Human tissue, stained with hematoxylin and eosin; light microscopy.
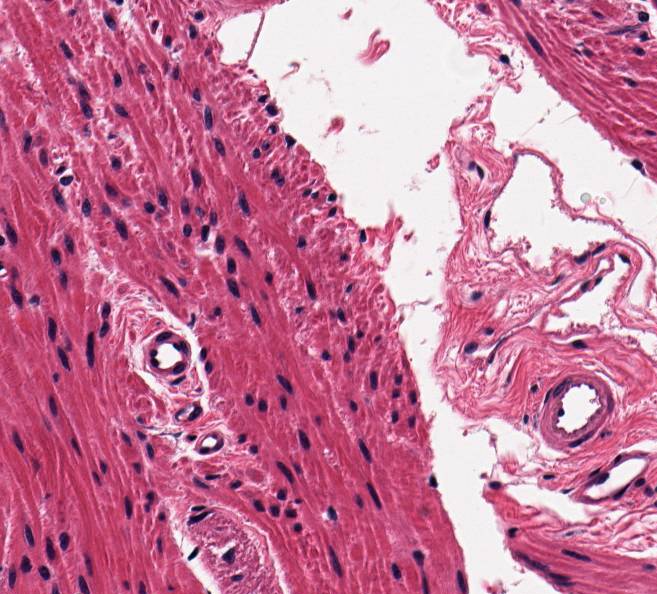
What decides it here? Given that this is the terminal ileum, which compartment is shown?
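Smooth muscle, left and centre. Right strip: loose connective tissue, wavy pink collagen, scattered spindle nuclei. Broad irregular empty space, top centre to lower right, separates them. Small thin-walled vessels among fibres, left of centre.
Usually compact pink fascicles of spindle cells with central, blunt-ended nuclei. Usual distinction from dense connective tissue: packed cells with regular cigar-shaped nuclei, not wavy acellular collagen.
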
